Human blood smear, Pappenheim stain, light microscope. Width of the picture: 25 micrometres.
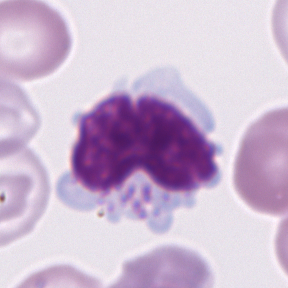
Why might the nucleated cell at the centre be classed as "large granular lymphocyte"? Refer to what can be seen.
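This is a large granular lymphocyte.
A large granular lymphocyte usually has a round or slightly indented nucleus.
Here the nucleus measures about 12 by 8 micrometres, so it is not round but longer one way than the other. Its chromatin is dark purple and coarsely clumped. Small violet granules sit in the pale greyish blue cytoplasm below the nucleus. The cell outline is ragged, with small rounded bulges of cytoplasm.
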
